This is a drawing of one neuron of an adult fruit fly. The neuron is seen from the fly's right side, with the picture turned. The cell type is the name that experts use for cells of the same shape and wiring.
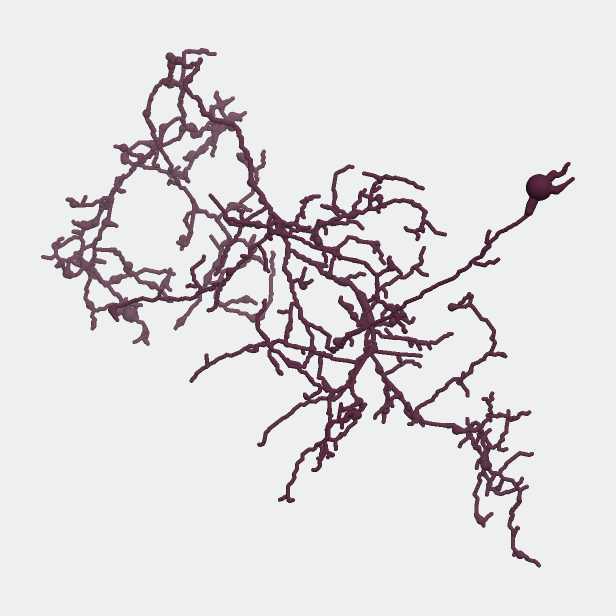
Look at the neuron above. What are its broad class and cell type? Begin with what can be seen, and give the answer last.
The picture shows more than a hundred branch ends. In this view it is about as wide as it is tall. This is a central-brain intrinsic neuron. The cell type is VES039.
